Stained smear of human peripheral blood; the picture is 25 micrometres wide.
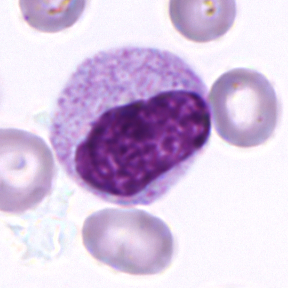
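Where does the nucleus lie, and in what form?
A single oval mass without lobes, about 13 by 8 micrometres, off-centre toward the lower right.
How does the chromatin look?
Mottled, paler streaks among darker purple areas.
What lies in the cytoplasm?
Fine pinkish-purple granules, scattered throughout.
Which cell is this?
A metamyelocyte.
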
